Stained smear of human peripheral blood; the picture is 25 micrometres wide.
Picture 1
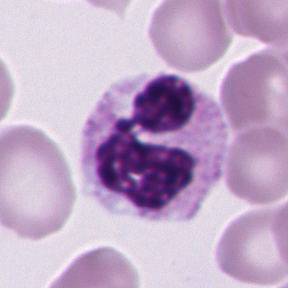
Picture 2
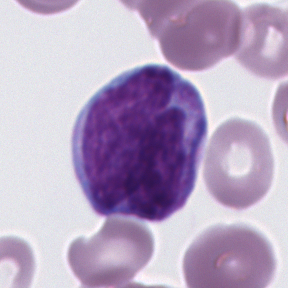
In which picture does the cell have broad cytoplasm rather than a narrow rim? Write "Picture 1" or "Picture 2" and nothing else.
Picture 1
